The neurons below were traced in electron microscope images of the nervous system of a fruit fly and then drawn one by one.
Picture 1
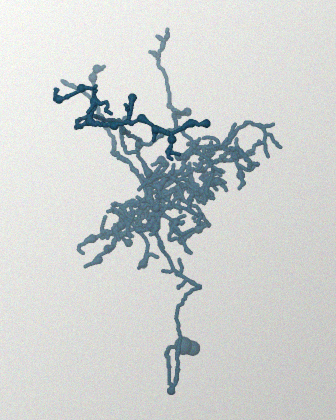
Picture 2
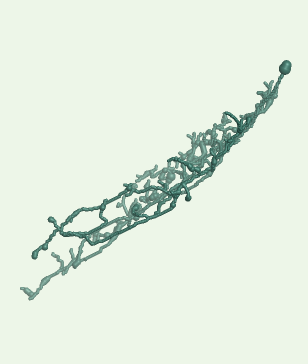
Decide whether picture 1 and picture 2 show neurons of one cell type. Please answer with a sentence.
They are of different cell types.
